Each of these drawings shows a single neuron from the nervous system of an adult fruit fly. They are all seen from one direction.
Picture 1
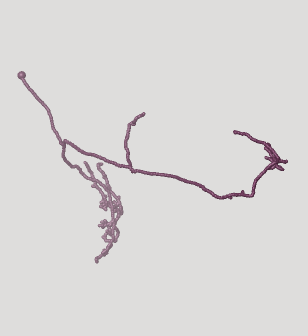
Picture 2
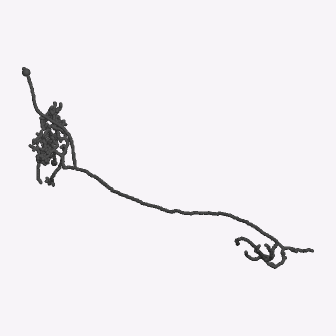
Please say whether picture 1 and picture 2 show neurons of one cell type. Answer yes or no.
no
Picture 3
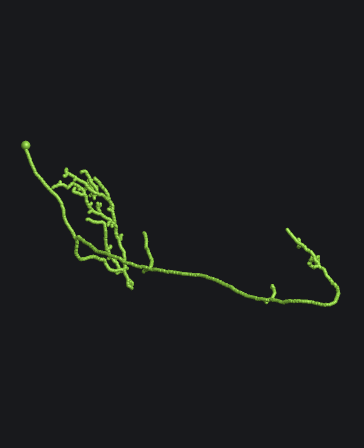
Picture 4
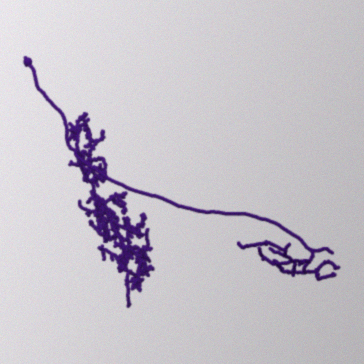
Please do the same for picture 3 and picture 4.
no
